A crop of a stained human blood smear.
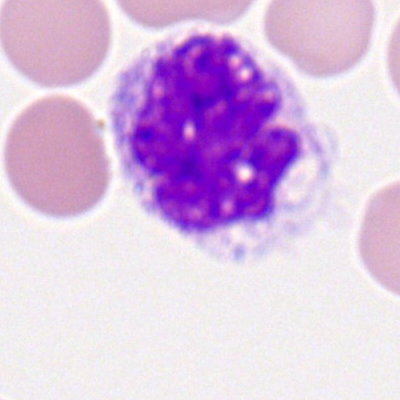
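Monocyte in a stained human blood smear. The nucleus fills most of the cell, and its chromatin stains deep purple with a mottled, uneven texture. The cytoplasm is pale greyish-blue; at the lower right, small clear vacuoles make it look foamy.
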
